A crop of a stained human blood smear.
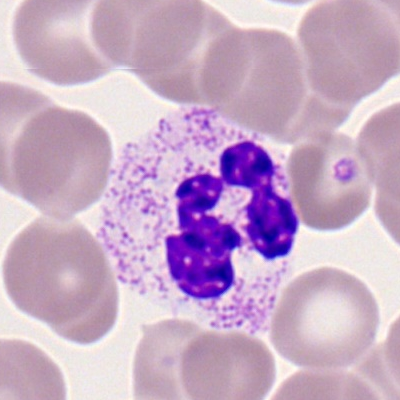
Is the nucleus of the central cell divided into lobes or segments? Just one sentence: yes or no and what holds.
Yes, the cell's nucleus is segmented into two or more lobes.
